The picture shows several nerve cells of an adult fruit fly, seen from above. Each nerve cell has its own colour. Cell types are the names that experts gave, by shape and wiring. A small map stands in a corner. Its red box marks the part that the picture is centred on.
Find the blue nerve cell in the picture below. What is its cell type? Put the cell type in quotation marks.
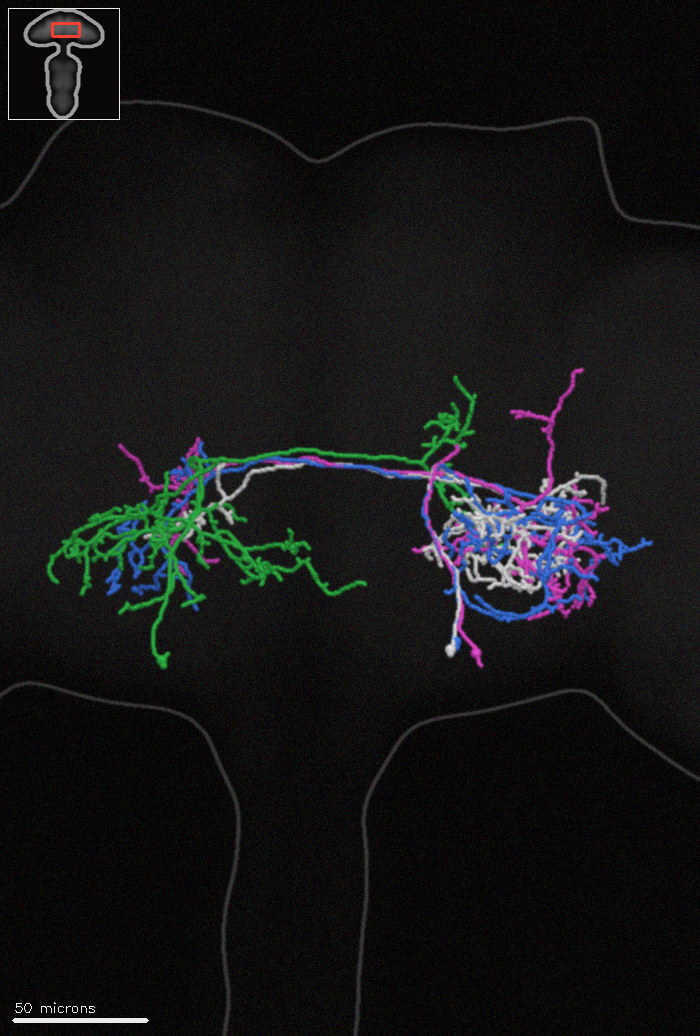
"CB4103"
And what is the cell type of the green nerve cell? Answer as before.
"PLP225"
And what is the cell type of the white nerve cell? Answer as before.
"CB4102"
